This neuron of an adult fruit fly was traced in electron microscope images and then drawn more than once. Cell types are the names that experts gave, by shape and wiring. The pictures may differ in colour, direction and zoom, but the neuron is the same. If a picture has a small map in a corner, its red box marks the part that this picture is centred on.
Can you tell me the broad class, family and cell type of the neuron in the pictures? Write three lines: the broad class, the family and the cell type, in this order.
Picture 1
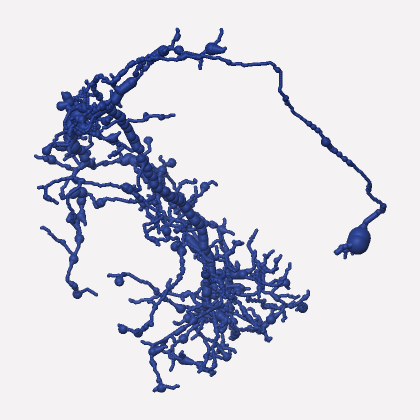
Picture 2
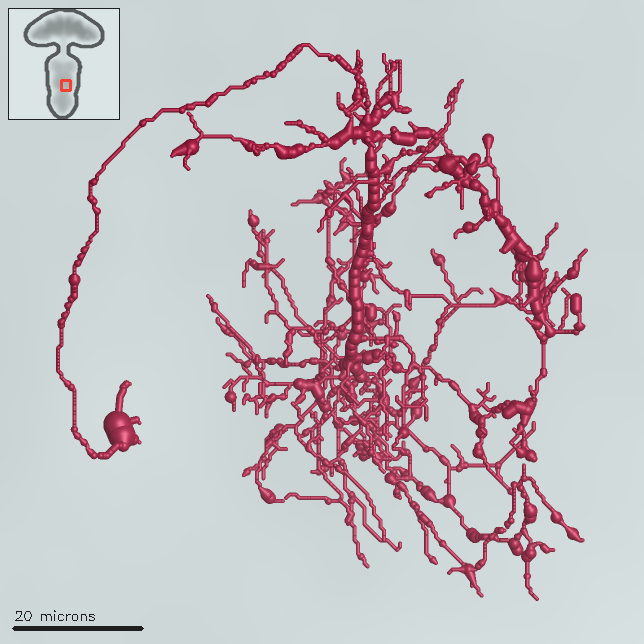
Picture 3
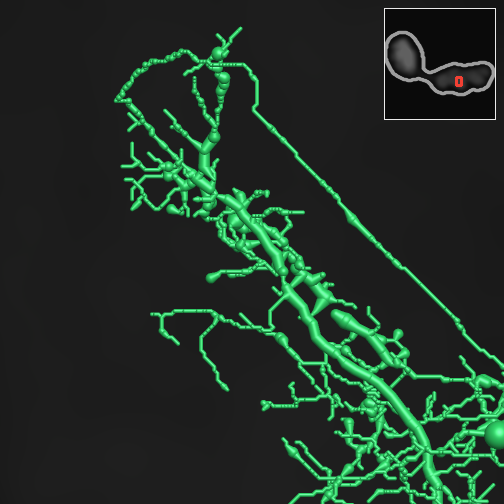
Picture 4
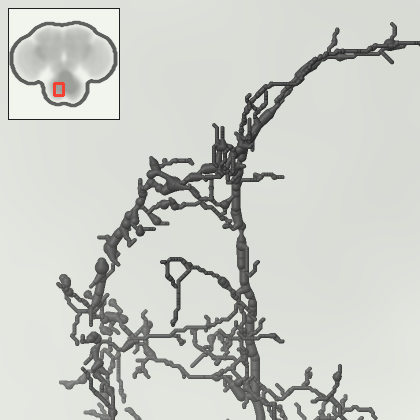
nerve-cord intrinsic neuron
hemilineage 12B
IN12B022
